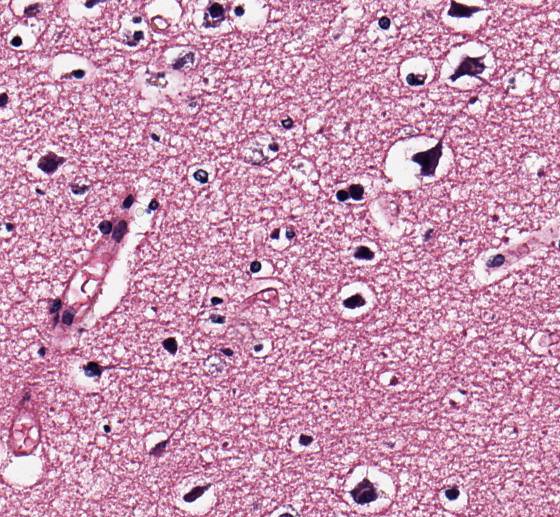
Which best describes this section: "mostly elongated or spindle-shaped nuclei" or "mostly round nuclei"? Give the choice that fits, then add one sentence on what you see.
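Mostly round nuclei. Most cells are small, with round, dense dark nuclei and little visible cytoplasm.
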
